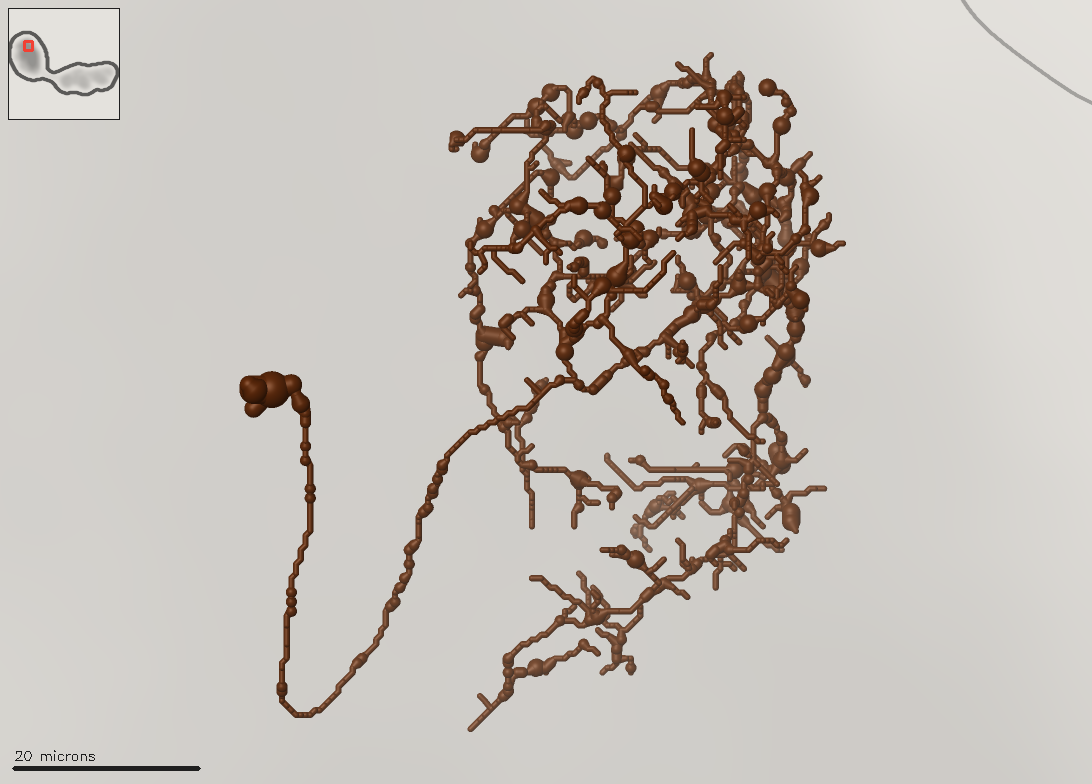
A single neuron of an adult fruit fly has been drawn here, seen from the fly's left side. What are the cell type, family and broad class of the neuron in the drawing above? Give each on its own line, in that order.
CB2107
hemilineage LHl4_dorsal
central-brain intrinsic neuron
